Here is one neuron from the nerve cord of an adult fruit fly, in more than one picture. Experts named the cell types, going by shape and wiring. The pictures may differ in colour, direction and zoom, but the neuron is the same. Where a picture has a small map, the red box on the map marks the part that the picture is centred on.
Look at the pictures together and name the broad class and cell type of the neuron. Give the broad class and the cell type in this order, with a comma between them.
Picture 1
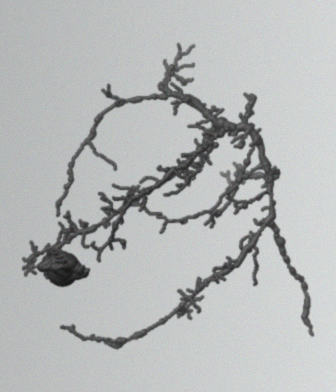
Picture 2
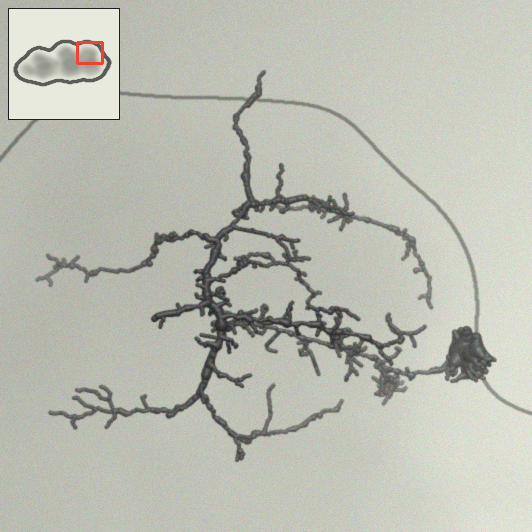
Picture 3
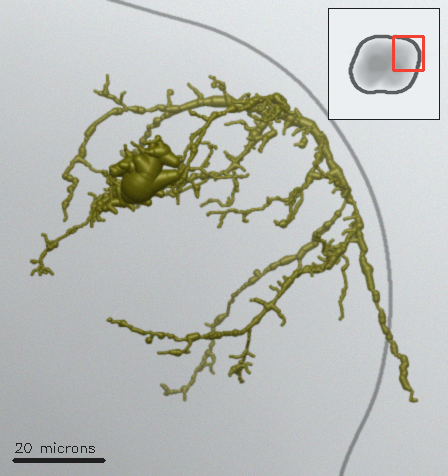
motor neuron of the nerve cord, Pleural remotor/abductor MN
